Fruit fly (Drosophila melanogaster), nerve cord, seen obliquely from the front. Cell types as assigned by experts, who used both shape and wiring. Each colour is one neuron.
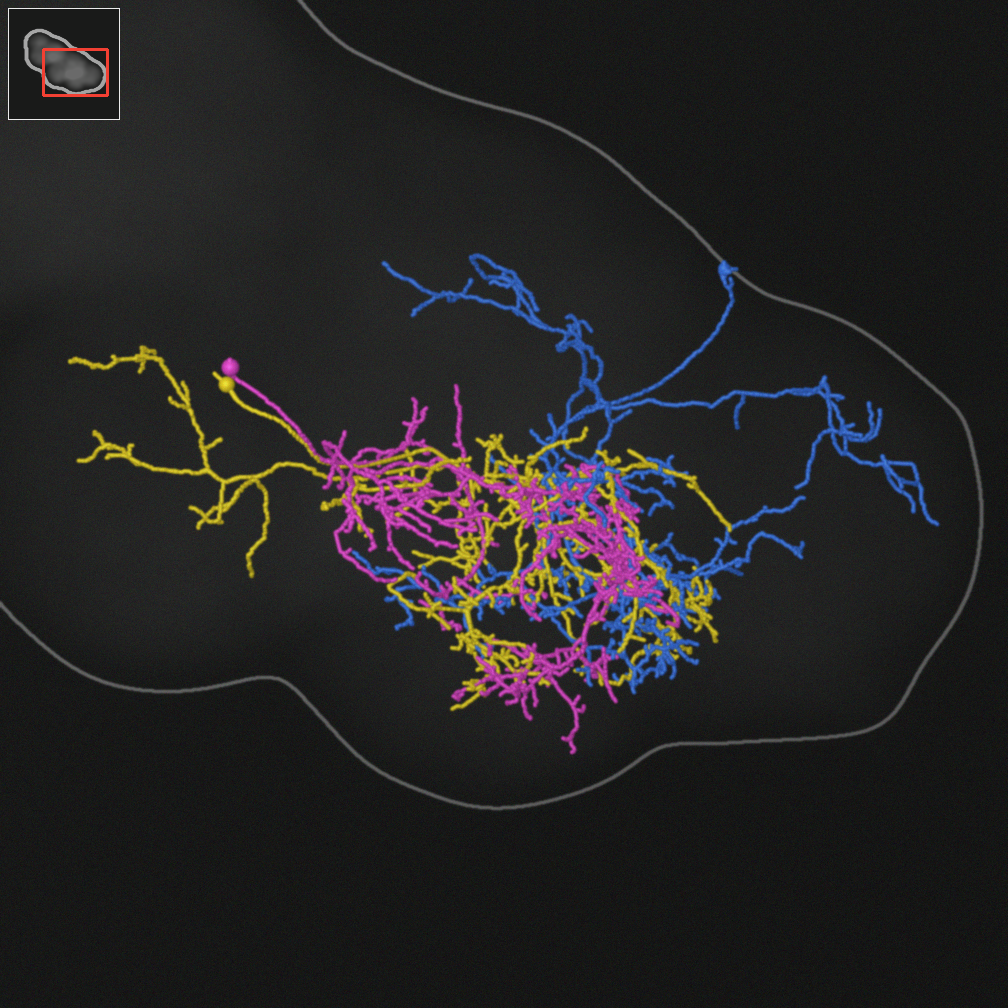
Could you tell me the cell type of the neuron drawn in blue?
IN11A008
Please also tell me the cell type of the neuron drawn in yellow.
IN11A009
